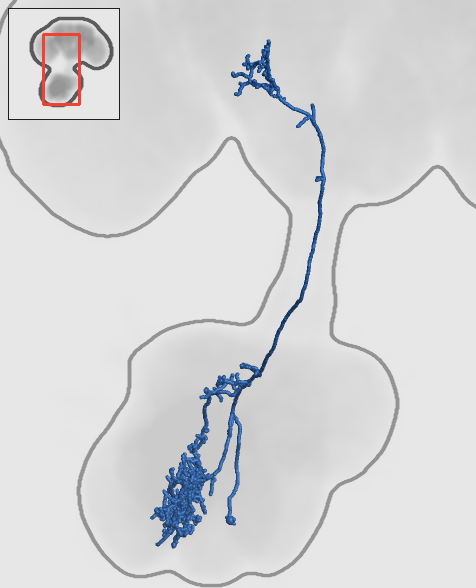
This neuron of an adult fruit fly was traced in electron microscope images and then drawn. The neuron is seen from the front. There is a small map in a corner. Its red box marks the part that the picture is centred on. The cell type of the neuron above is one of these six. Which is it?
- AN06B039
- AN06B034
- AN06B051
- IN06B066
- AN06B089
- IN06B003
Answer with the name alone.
AN06B039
